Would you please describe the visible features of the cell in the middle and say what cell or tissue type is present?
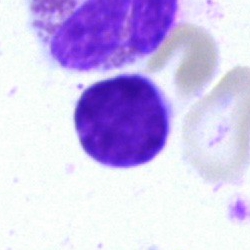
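The cell has a smooth, round outline. Its chromatin is dense and dark purple, showing only faint mottling, and no nucleoli can be seen in the nucleus. Cytoplasm is scarcely visible, forming at most a very thin rim around the nucleus. This cell is a lymphocyte.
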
